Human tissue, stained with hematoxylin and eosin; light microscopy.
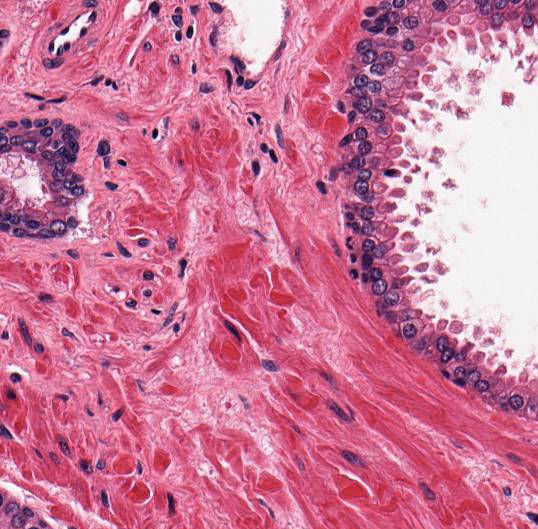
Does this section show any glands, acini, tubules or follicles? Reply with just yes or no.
Yes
